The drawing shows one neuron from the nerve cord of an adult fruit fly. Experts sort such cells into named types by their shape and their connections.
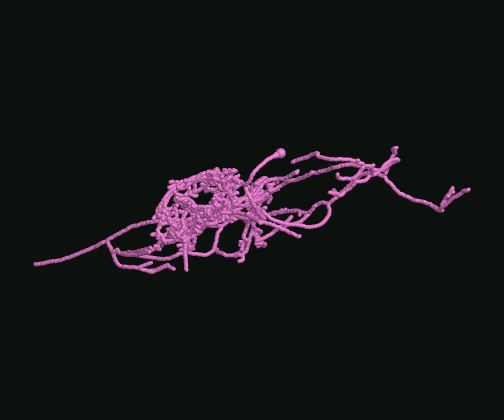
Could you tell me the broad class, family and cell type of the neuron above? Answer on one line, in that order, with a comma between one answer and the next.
ascending neuron, hemilineage 19B, dMS9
